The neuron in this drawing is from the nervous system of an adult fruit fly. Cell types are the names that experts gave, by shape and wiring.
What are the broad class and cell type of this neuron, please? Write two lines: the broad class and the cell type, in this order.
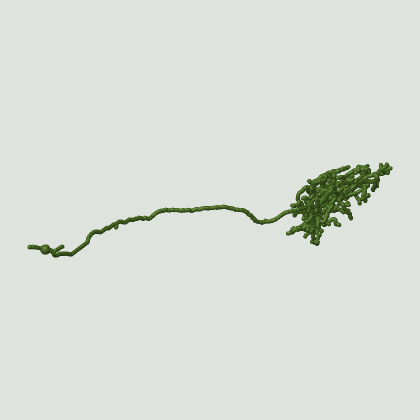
ascending neuron
ANXXX462b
